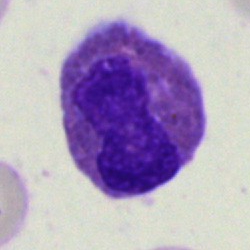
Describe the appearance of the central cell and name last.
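The nucleus lies toward the lower left of the cell and has a notch on its right side, which gives it an indented, two-lobed shape. Cytoplasm is plentiful, forming a wide zone above and to the right of the nucleus. It is stained a purplish-violet colour. This is an eosinophil.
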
